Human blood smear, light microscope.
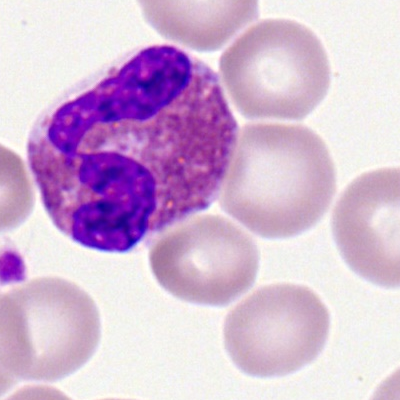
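Eosinophil, the central cell. Its chromatin looks dark purple and coarsely clumped, and I see abundant pinkish-lilac cytoplasm packed with fine granules of that same pinkish-lilac. Scattered among them, a few slightly larger granules stand out orange-red.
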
